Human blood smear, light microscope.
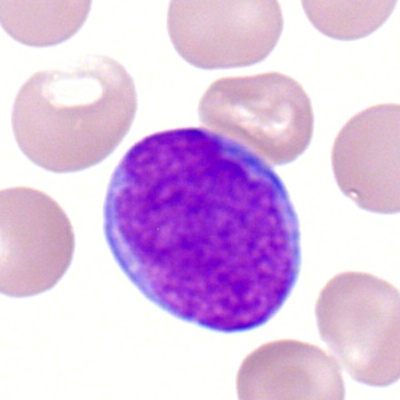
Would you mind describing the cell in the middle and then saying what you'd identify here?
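I see purple chromatin with a fine, mottled pattern. Around the nucleus, the cytoplasm forms only a thin rim. Nor can I find any granules or any vacuoles in that cytoplasm. It is a myeloblast.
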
